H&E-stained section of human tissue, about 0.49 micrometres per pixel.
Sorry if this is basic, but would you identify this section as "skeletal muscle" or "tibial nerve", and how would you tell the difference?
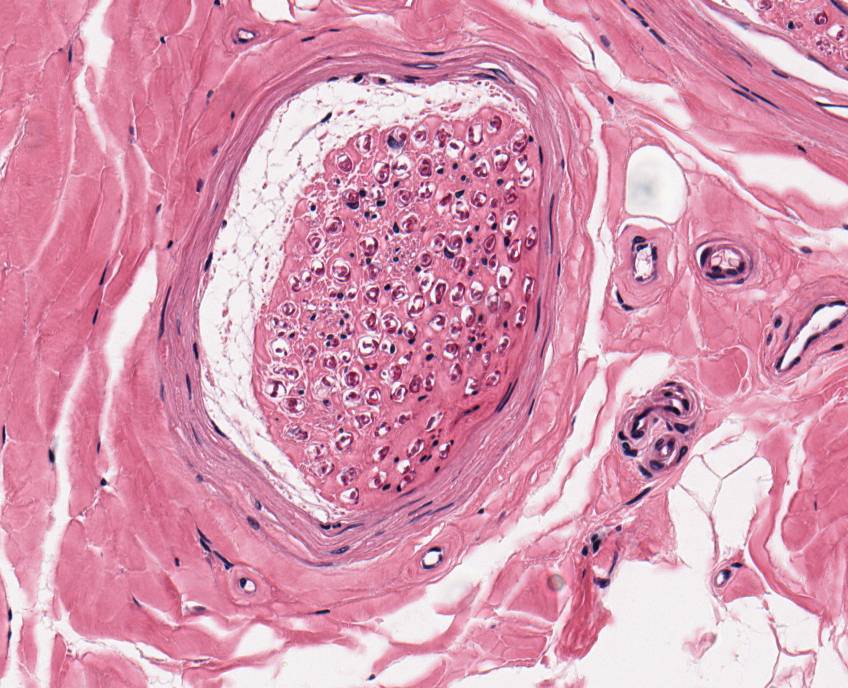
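This one is tibial nerve. Look at the centre-left: a single large oval fascicle, cut across. It is packed with nerve fibres in cross-section, each a small pale ring around a central dot, with small dark nuclei scattered among them. Around it runs a concentric, many-layered sheath of pink lamellae carrying flat dark nuclei.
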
